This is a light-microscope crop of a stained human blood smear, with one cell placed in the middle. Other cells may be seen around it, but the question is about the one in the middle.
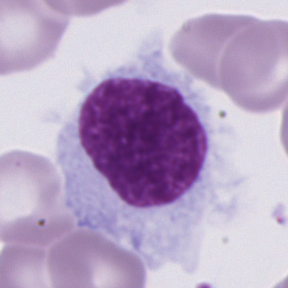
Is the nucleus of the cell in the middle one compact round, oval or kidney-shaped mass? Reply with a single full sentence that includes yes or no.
Yes, the cell's nucleus is compact, undivided and round, oval or kidney-shaped.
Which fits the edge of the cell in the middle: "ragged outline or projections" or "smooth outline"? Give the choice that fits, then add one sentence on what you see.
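Ragged outline or projections. The outline of the cell is irregular and ragged rather than smoothly round.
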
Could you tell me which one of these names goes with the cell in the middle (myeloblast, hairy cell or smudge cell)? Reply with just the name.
hairy cell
